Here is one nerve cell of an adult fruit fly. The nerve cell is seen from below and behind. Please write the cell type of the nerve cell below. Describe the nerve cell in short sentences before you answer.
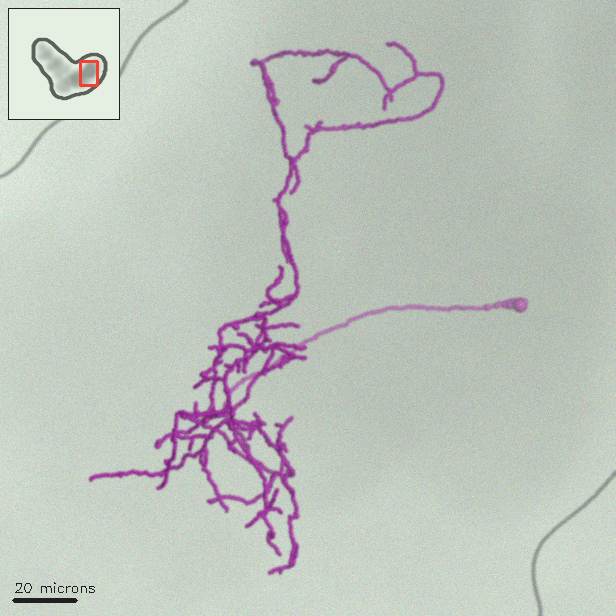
The cell body is on the right of the picture. By the scale bar it is about 170 microns tall in this view. Dozens of branch ends can be seen. This is a central-brain intrinsic neuron. It is of cell type CB1849.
